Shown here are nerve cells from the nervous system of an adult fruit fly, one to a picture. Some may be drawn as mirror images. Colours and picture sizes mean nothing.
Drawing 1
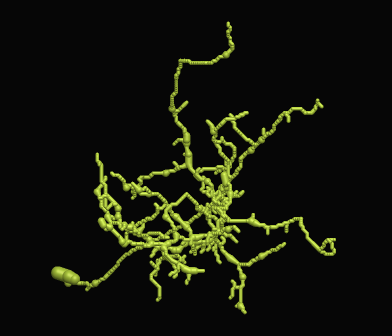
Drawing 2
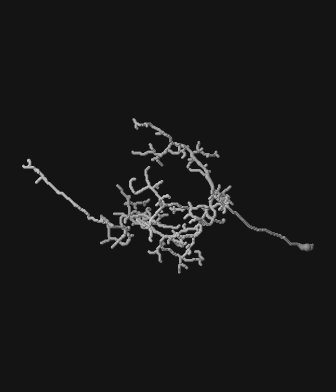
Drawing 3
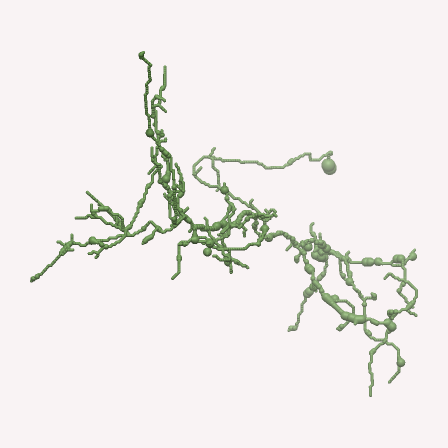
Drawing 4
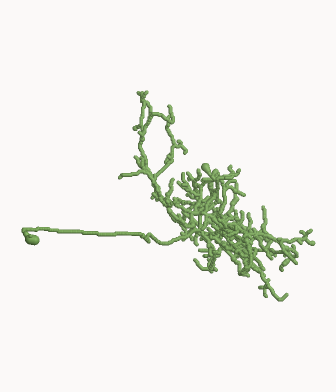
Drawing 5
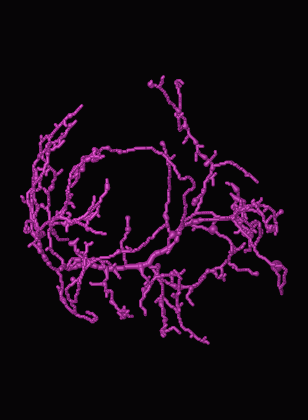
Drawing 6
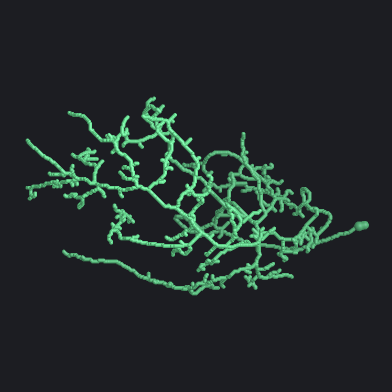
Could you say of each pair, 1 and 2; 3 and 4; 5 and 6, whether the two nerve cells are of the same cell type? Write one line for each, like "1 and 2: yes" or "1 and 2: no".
1 and 2: yes
3 and 4: no
5 and 6: yes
